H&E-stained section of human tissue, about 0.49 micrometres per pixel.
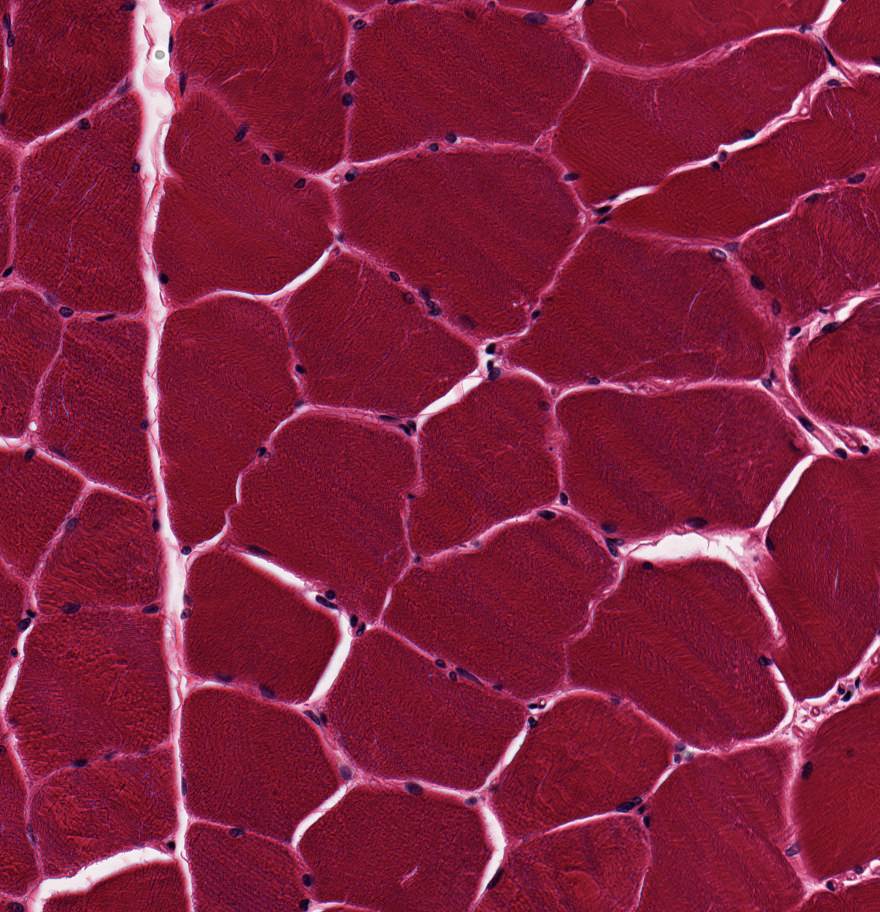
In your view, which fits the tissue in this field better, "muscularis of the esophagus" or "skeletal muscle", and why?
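This is skeletal muscle rather than muscularis of the esophagus. What settles it is where the nuclei sit: at the edges of the fibres, not in their centres.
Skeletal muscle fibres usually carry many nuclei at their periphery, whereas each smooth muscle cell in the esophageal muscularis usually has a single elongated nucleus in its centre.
The nuclei themselves are small, dark, and flattened or oval. The fibre cytoplasm stains an even deep red, and the fibres are broadly similar in size across the field.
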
